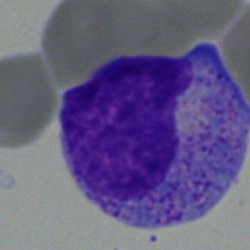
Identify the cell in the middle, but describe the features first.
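Its nucleus lies toward the left side of the cell. The chromatin has a fine texture rather than coarse clumps. The cytoplasm is pale blue, with many small purple-red granules scattered through it. This cell is a promyelocyte.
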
